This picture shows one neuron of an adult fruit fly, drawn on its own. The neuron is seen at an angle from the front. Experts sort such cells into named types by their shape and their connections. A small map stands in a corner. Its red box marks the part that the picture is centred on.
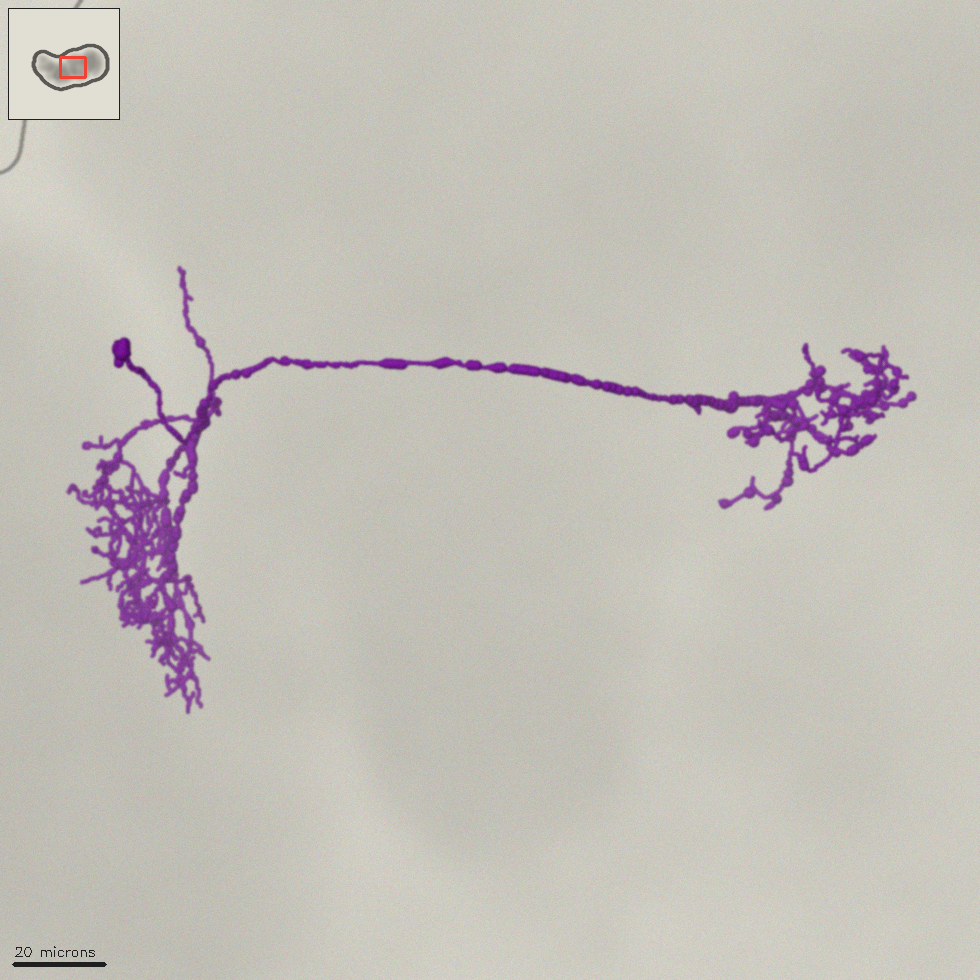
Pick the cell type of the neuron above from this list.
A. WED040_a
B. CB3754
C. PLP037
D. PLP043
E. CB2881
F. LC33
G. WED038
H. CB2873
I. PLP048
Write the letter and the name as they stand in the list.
F. LC33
